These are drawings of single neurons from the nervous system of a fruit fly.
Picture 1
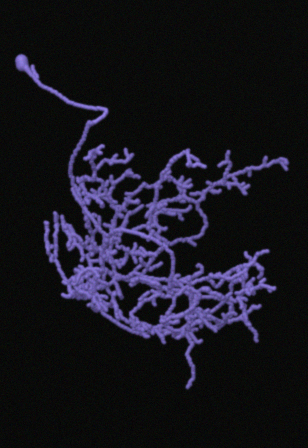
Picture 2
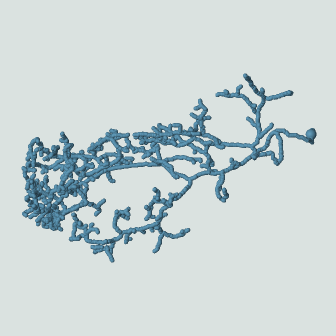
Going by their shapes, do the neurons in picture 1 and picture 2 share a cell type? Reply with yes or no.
no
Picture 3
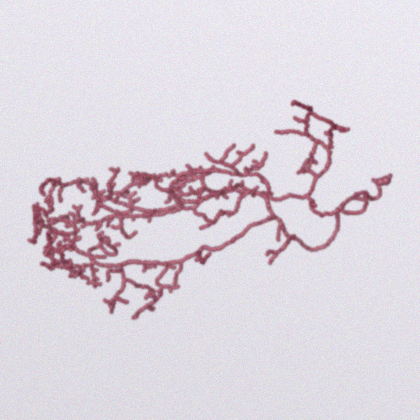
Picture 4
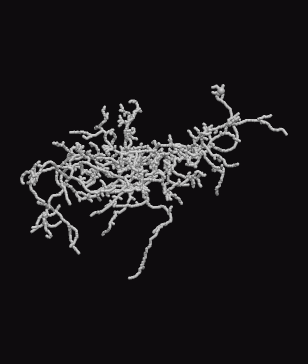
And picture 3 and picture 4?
no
